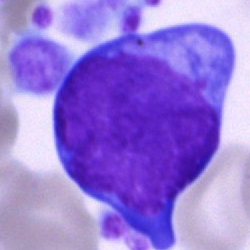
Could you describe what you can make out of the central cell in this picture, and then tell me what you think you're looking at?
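Irregular in outline, the cell is drawn out at the bottom into a tapering tail. Most of it is filled by the nucleus, with only a narrow rim of cytoplasm on the left. That cytoplasm stains a deep blue and contains no visible granules. It is a blast.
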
